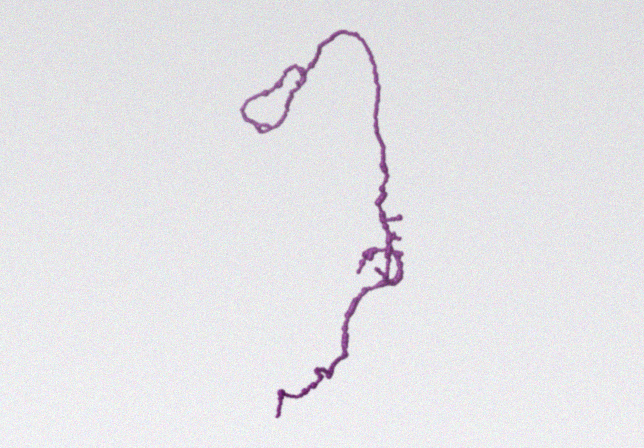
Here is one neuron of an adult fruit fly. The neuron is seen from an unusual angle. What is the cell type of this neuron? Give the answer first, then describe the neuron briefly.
Its cell type is ORN_VM6v. Its broad class is sensory neuron entering the brain. The drawing shows no cell body. It has a dozen or fewer branch ends.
